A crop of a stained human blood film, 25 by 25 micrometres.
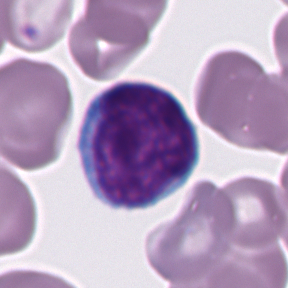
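Typical lymphocyte with a round nucleus about 10 micrometres across, its chromatin dark purple and coarsely clumped. The cytoplasm forms only a thin rim, widest on the left side of the cell, and the cell surface is smooth, without projections.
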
